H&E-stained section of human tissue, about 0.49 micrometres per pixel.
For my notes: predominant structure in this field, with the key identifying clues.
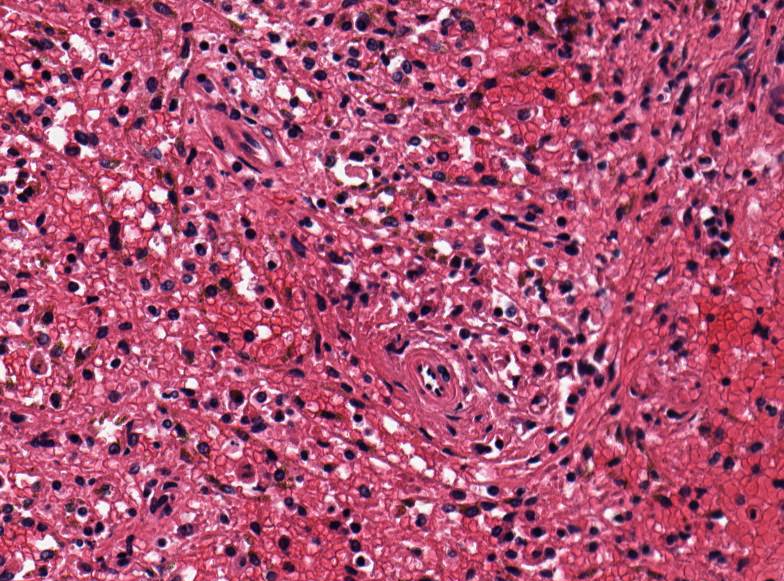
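Answer: red pulp of the spleen. Most of the field holds sheets of rounded to polygonal cells with small, round, dark nuclei, divided by thin fibrous strands, and golden-brown pigment granules lie scattered among them. Just below the centre is a small thick-walled arteriole with a concentric muscular wall.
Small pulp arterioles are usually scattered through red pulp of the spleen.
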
